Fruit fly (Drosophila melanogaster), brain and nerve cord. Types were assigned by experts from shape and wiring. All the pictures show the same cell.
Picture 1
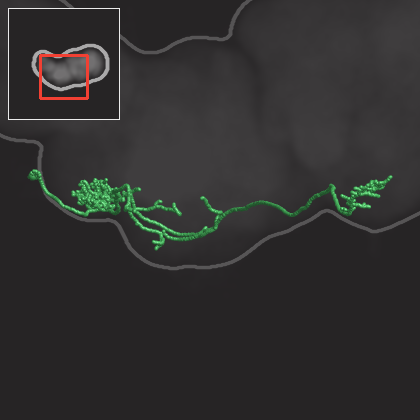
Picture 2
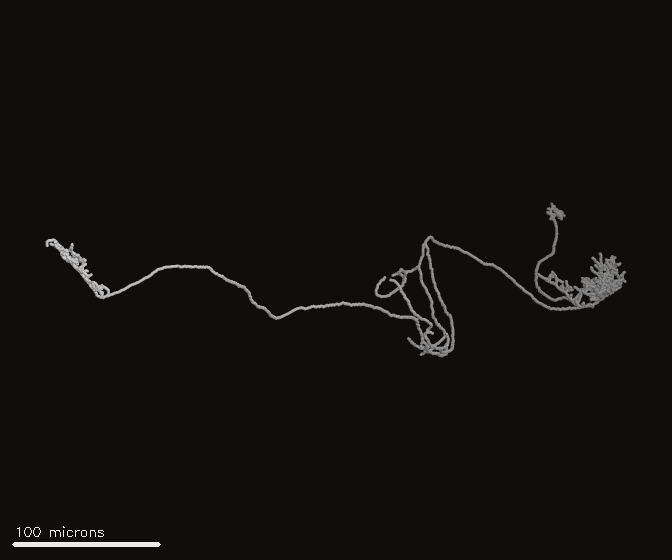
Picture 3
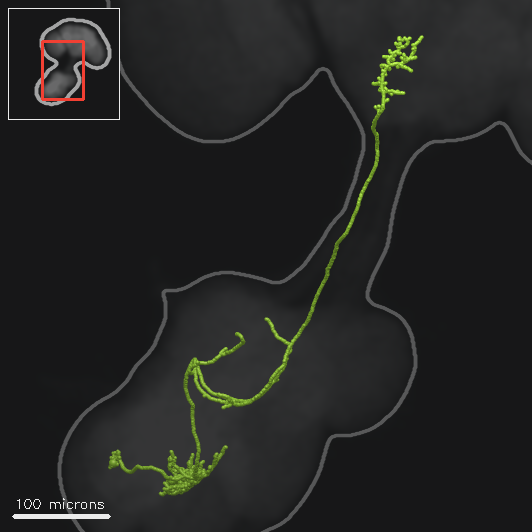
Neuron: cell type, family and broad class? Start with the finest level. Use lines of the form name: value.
cell type: AN01B004
family: hemilineage 01B
broad class: ascending neuron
